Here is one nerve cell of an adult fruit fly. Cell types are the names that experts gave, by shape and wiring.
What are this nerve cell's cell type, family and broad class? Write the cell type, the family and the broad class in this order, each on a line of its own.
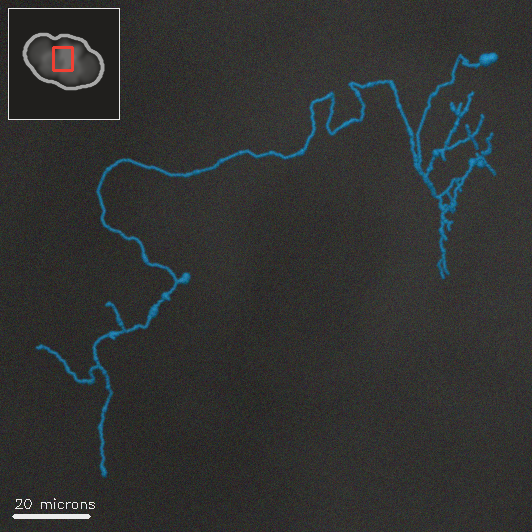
GNG416
hemilineage LB19
central-brain intrinsic neuron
